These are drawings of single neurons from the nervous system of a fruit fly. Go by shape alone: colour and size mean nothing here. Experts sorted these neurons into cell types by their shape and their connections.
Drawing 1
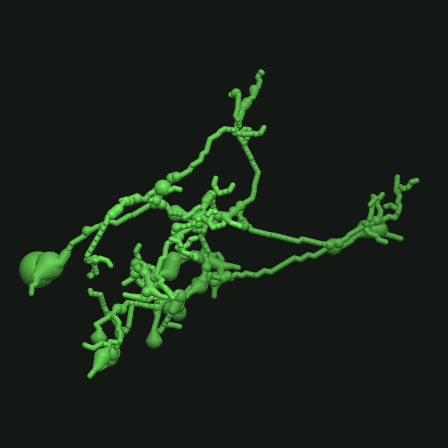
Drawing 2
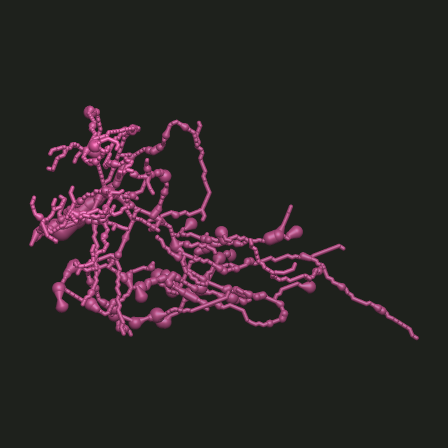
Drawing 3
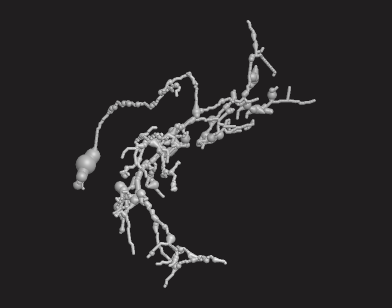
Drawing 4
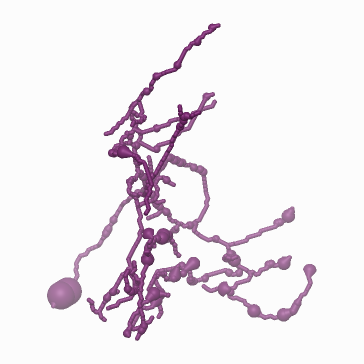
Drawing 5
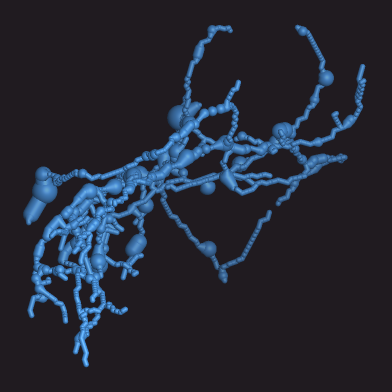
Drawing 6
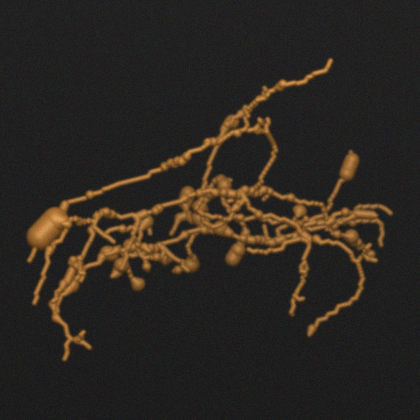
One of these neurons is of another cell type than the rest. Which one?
Drawing 4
